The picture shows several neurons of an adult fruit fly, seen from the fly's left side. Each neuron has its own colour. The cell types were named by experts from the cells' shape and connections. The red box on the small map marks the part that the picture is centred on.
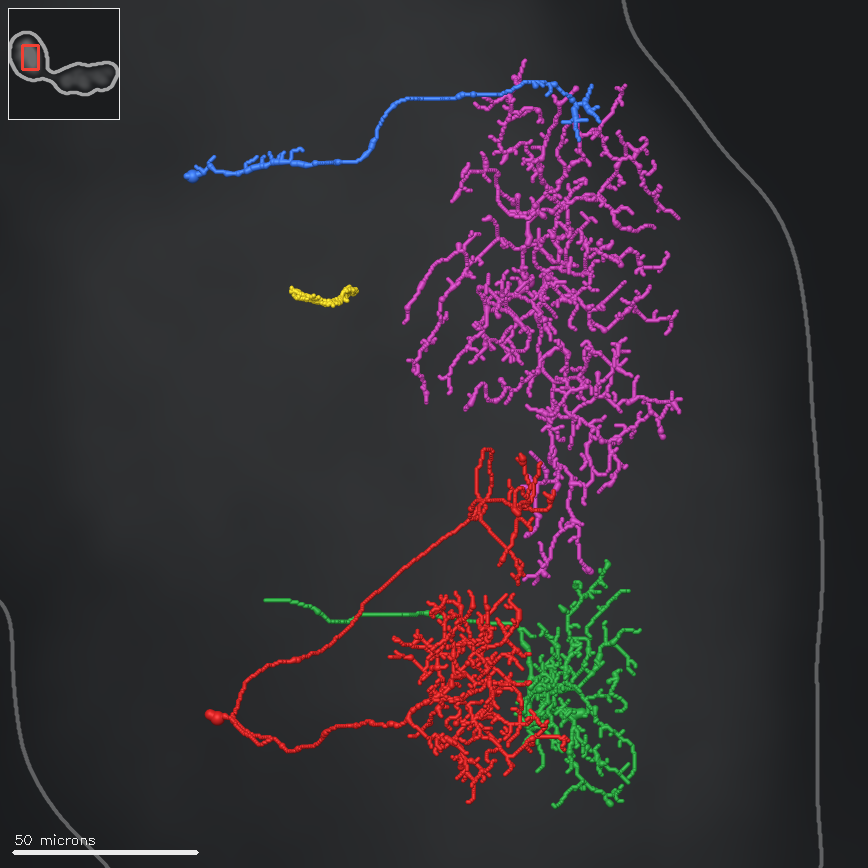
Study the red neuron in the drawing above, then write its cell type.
MeLo2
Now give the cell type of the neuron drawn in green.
Lawf1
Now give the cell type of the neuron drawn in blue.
L3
